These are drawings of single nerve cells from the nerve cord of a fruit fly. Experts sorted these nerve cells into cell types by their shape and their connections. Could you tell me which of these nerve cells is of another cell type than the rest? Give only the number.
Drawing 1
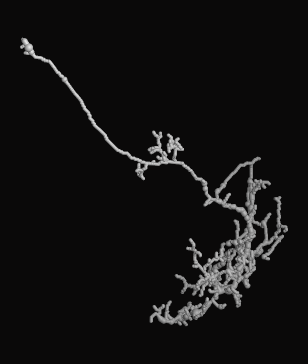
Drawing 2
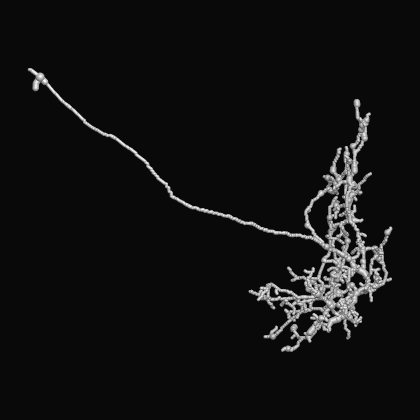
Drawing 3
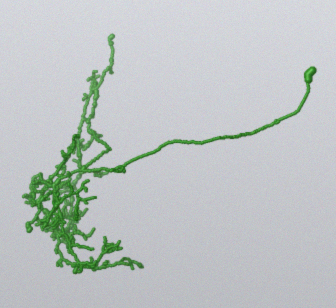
1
